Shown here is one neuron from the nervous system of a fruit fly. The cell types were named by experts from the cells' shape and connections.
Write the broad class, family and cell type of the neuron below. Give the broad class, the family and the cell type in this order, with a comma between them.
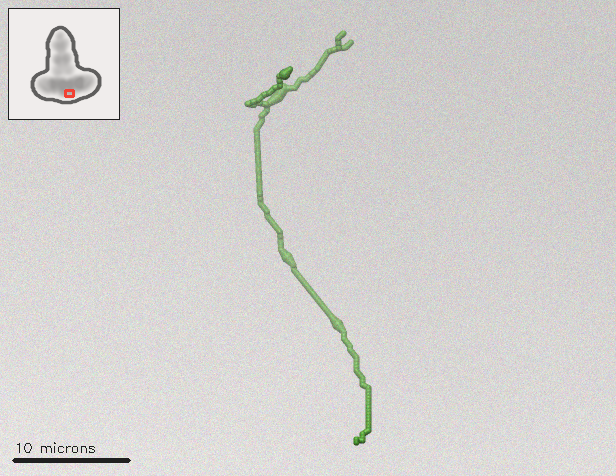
sensory neuron entering the brain, class mechanosensory, BM_MaPa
